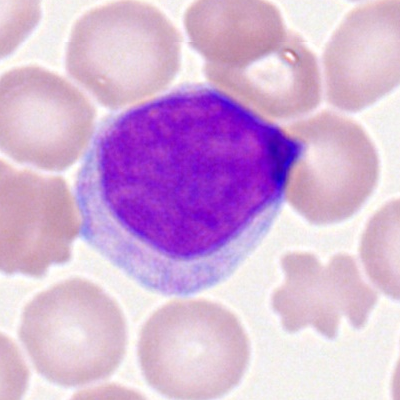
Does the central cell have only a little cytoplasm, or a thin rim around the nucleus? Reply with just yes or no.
Yes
